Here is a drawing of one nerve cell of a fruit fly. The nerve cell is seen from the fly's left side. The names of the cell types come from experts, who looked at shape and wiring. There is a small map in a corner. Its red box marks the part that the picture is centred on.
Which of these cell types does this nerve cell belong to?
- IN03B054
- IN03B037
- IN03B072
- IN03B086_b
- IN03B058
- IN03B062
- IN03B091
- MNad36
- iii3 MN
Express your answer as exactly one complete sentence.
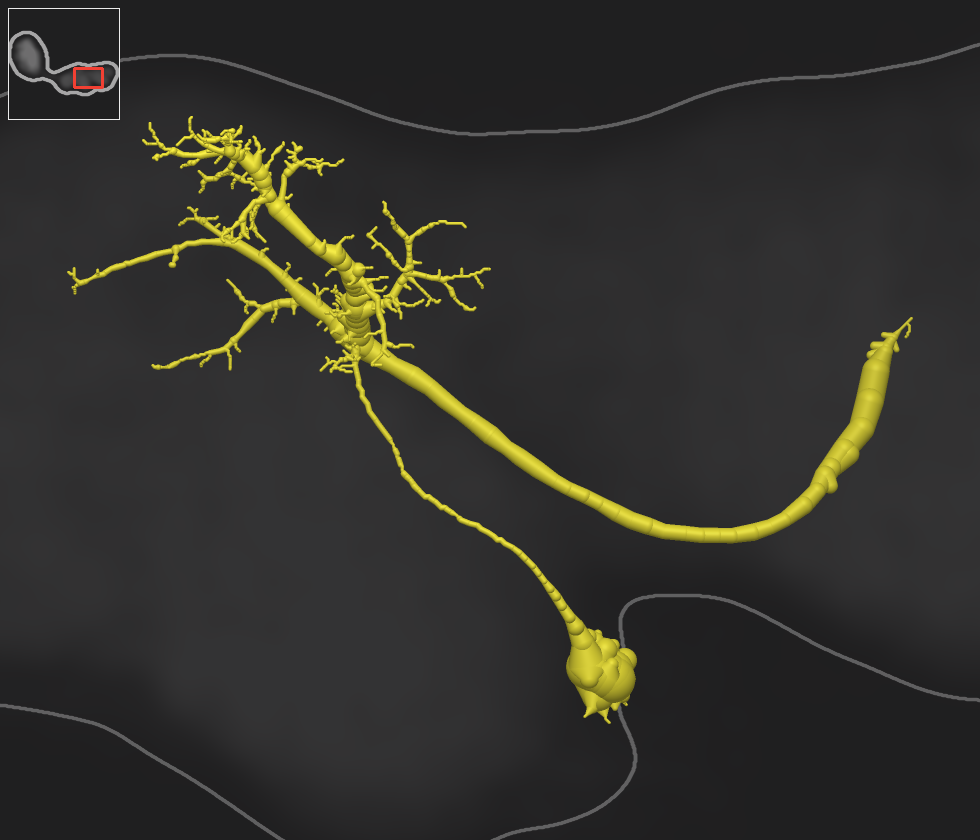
This nerve cell is assigned to the cell type iii3 MN.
